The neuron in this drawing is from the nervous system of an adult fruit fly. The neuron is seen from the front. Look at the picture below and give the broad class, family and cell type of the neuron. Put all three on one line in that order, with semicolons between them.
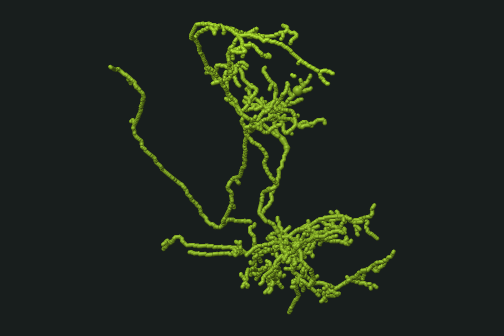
central-brain intrinsic neuron; hemilineage SMPpm1; SMP455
